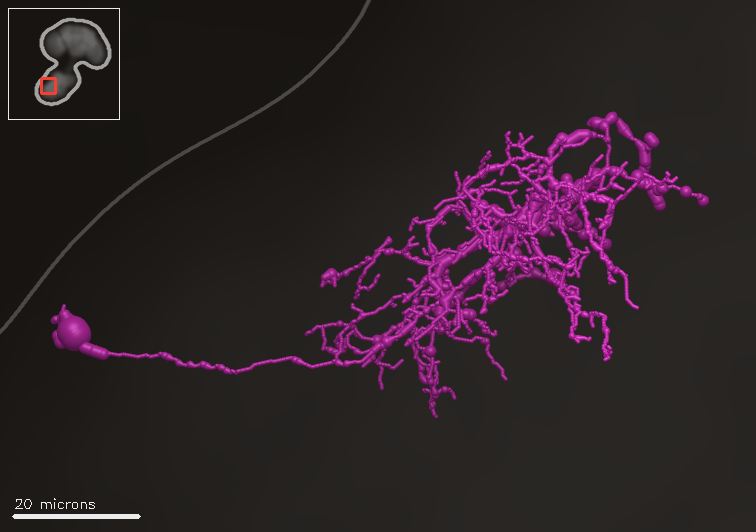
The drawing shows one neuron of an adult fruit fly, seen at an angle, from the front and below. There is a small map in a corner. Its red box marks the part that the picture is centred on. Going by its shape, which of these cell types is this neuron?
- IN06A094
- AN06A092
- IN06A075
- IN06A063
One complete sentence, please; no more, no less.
The cell type this neuron represents is IN06A063.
